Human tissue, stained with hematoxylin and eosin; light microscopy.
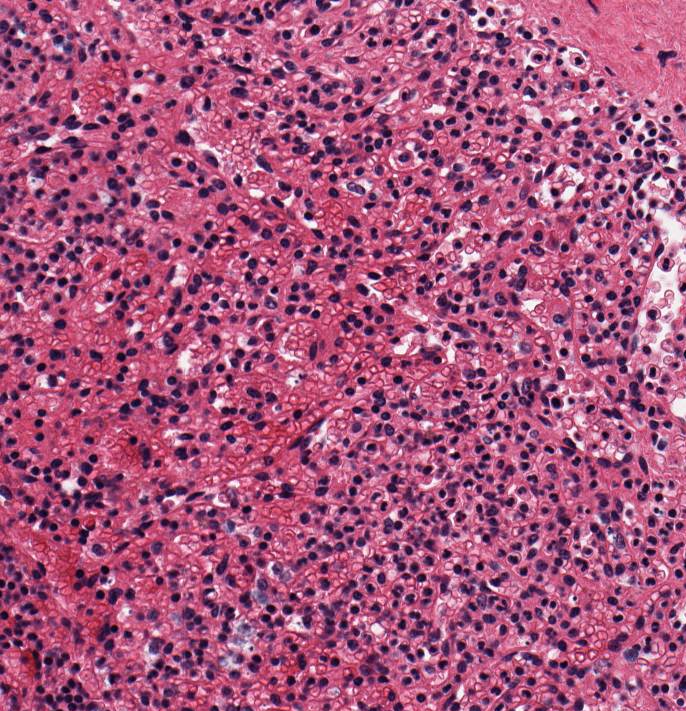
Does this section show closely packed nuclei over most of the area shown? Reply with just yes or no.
Yes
